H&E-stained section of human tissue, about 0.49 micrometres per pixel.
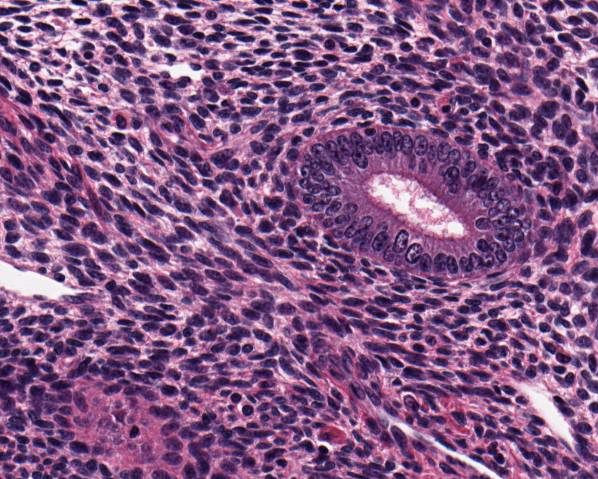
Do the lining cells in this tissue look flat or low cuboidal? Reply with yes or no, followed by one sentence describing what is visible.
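No. The gland is lined by a columnar epithelium whose nuclei are crowded at different heights, giving a pseudostratified look.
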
